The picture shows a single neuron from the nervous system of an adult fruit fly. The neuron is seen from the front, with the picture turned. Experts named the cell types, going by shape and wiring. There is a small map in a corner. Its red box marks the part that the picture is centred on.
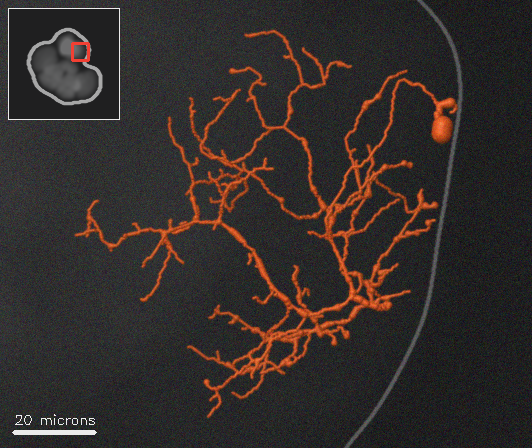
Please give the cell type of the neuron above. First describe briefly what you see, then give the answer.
The cell body is at the upper right of the picture. By the scale bar it is about 95 microns tall in this view. Dozens of branch ends can be seen. It is a nerve-cord intrinsic neuron. It is of cell type IN13A049.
